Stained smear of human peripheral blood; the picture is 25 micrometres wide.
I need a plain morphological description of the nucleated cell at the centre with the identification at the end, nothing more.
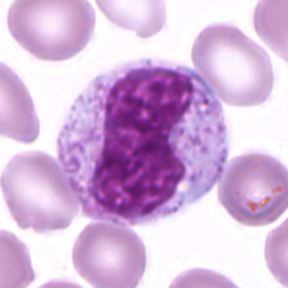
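A bean-shaped nucleus, indented on its right side. Dark purple chromatin, coarsely mottled rather than smooth. Pale greyish-lilac cytoplasm on both sides of the nucleus, with fine purple granules scattered throughout. The cell is a metamyelocyte.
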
